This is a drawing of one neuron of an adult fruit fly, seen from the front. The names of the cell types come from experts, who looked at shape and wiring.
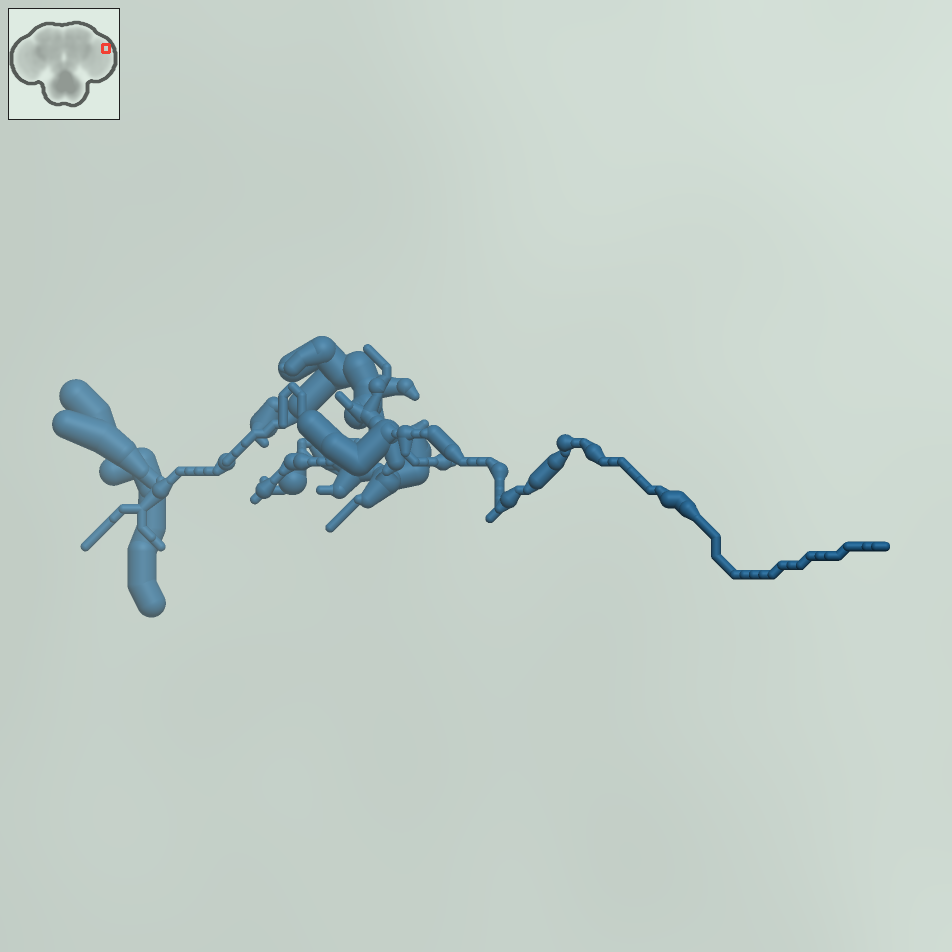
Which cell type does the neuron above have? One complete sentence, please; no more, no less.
The cell type that fits this neuron is L5.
